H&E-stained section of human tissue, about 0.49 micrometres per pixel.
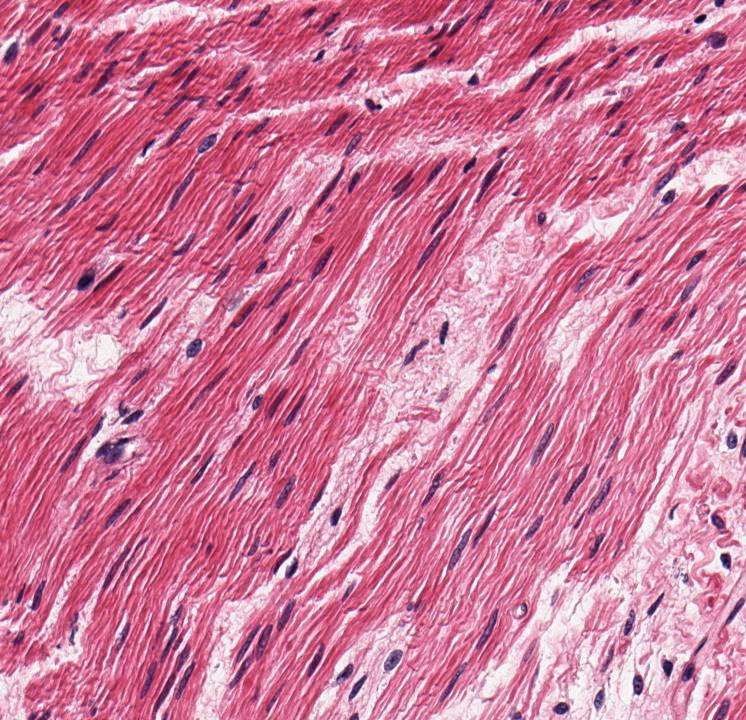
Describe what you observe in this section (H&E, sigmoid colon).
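Elongated cells with abundant pink cytoplasm taper into long fibres that show no cross-striations. Their nuclei are elongated, cigar-shaped and dark purple, parallel to the fibres. Pale, loose connective tissue with thin wavy fibres divides the muscle bundles, widest at the left edge and centre.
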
